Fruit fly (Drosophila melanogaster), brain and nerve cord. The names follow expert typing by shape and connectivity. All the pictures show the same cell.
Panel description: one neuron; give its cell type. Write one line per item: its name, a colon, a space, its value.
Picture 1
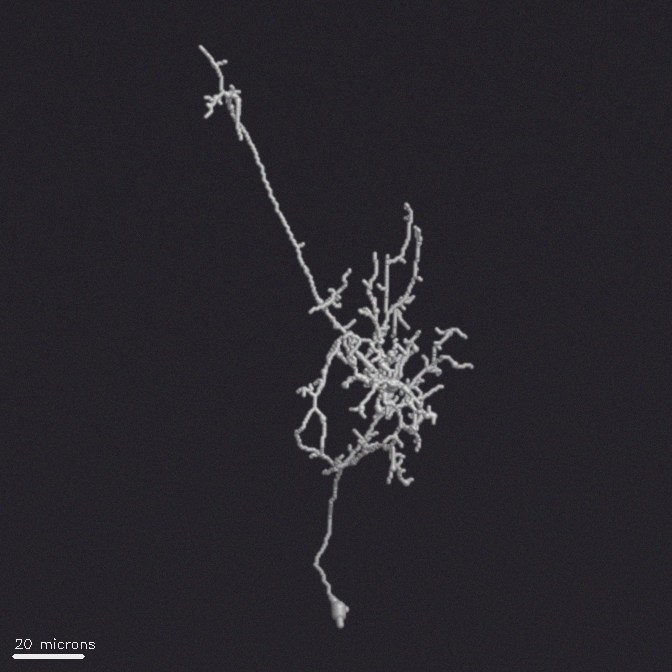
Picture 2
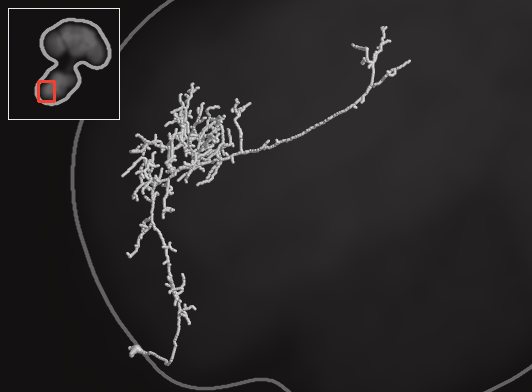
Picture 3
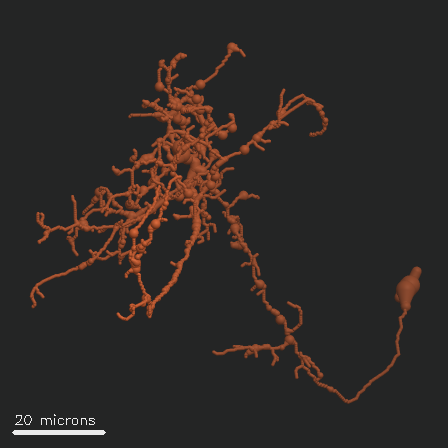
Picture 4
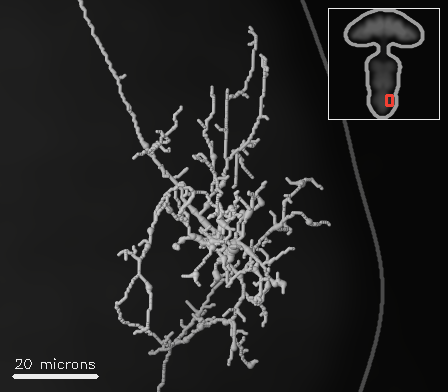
cell type: IN13A042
